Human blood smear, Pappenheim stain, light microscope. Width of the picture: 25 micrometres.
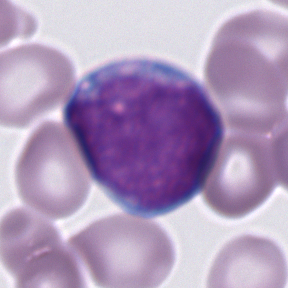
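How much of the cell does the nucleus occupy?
Nearly all of it.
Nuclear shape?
Roundish; no indentation, no lobes.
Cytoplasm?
Only a thin blue rim around the nucleus.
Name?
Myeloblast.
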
